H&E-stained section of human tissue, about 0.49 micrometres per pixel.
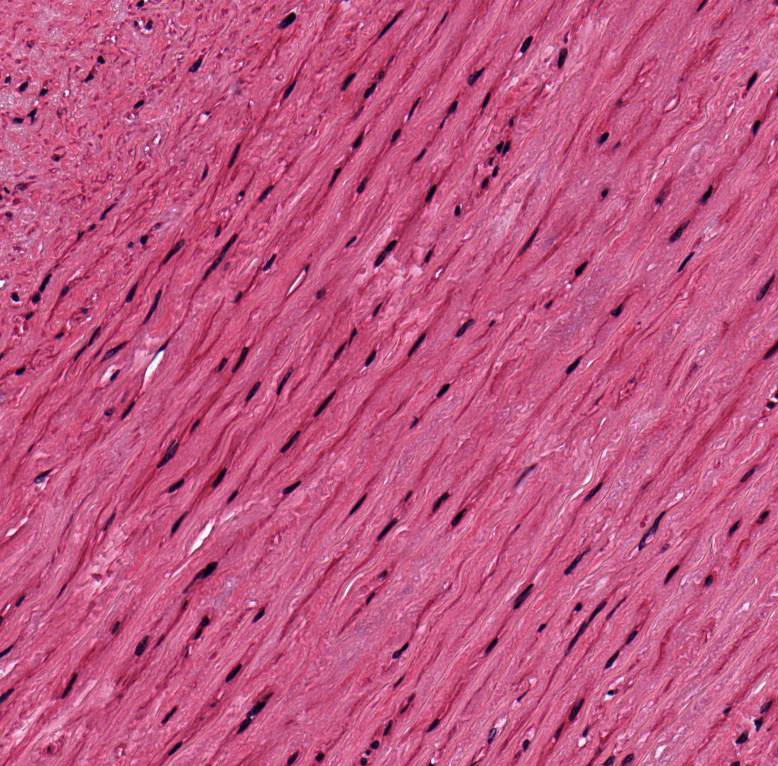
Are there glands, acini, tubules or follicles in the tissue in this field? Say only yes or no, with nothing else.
No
